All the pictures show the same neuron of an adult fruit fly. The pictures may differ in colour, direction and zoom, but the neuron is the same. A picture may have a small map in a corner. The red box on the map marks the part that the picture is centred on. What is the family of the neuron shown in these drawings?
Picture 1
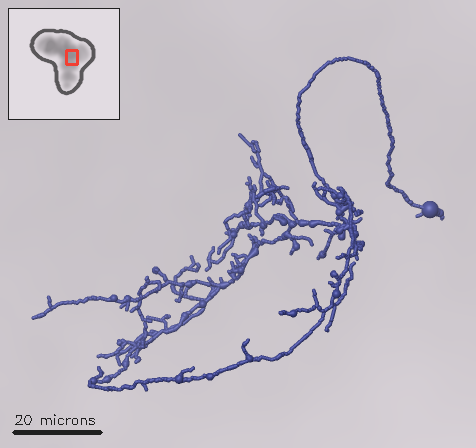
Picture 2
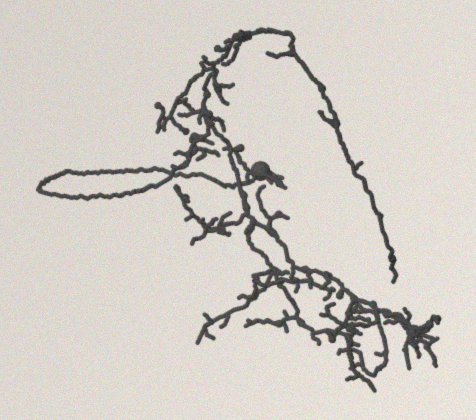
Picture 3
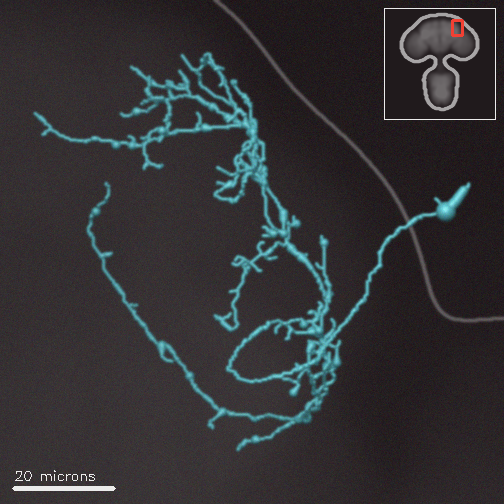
hemilineage LHl4_dorsal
